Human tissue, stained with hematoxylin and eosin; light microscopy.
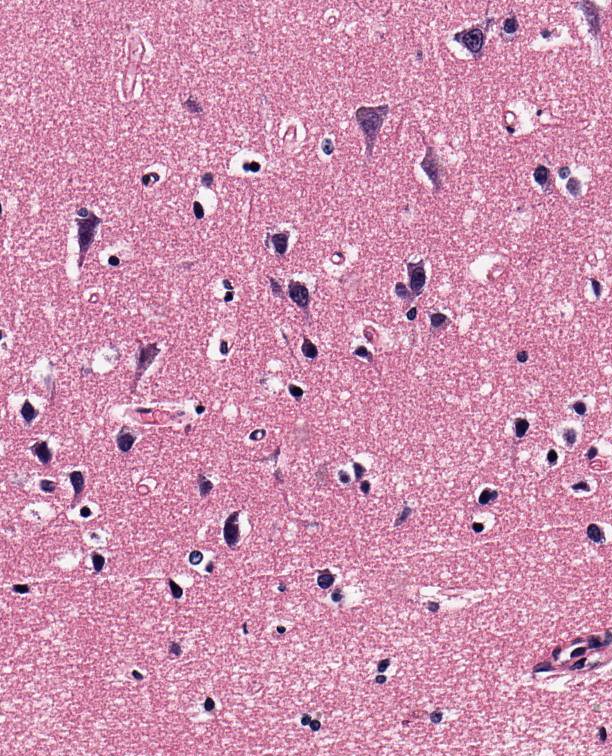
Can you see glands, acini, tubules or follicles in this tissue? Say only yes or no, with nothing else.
No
